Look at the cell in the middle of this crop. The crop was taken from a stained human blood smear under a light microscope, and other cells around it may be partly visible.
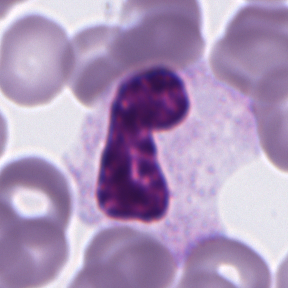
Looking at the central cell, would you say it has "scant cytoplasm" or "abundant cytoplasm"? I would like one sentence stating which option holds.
The cell has plenty of cytoplasm around its nucleus.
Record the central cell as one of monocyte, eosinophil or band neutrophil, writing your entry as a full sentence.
The cell in the middle of this crop is a band neutrophil.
